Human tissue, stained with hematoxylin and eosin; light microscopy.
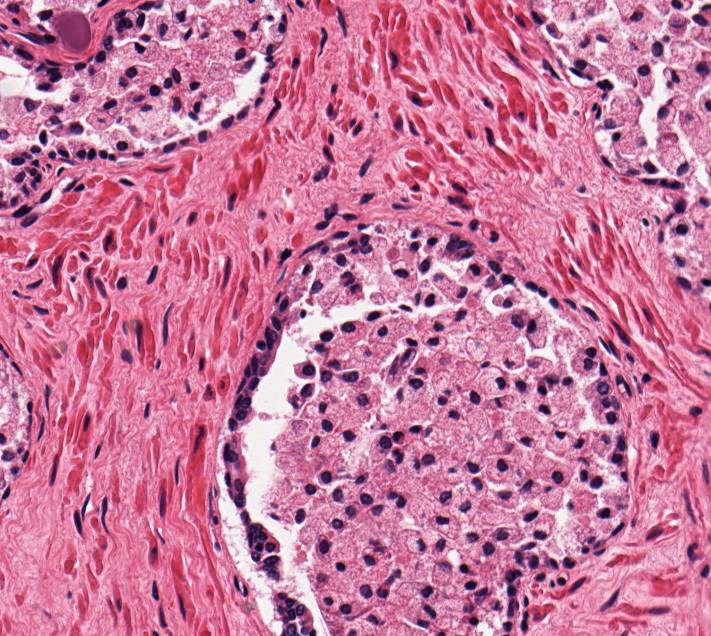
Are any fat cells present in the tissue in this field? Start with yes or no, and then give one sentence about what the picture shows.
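No. No fat cells are present anywhere in the field.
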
